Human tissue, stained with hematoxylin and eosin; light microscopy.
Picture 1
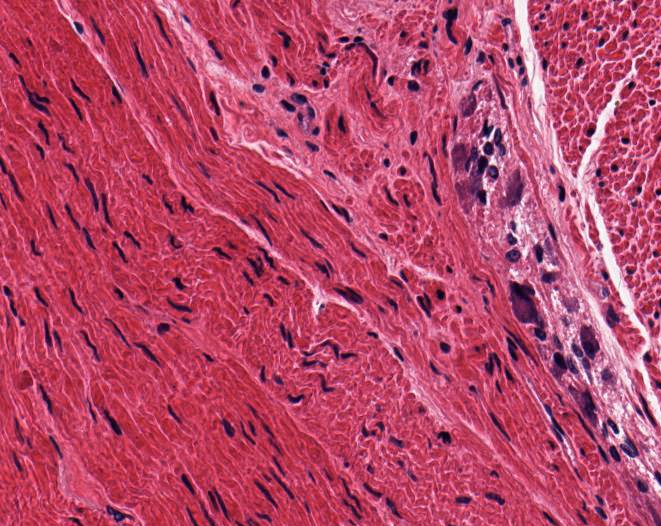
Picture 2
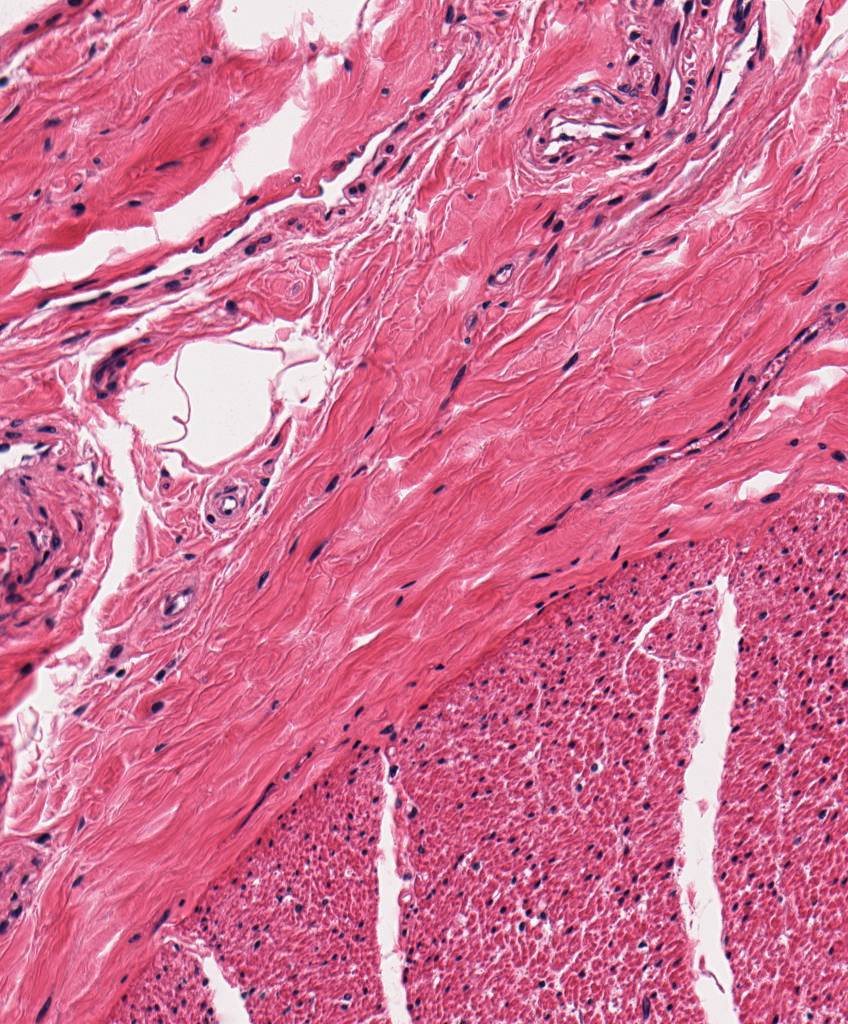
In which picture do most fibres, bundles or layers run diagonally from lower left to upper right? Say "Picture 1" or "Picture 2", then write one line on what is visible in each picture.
Picture 2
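Picture 1: Most of the field, left and centre, is filled by muscle fibres running diagonally from upper left to lower right.
Picture 2: The collagen fibres are pink and wavy and run mostly diagonally from lower left to upper right.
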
